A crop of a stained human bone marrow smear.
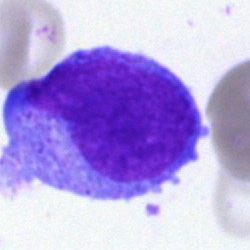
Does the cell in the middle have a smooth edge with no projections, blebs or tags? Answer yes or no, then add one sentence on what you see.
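No. The cell margin is ragged and frayed at the lower left.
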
